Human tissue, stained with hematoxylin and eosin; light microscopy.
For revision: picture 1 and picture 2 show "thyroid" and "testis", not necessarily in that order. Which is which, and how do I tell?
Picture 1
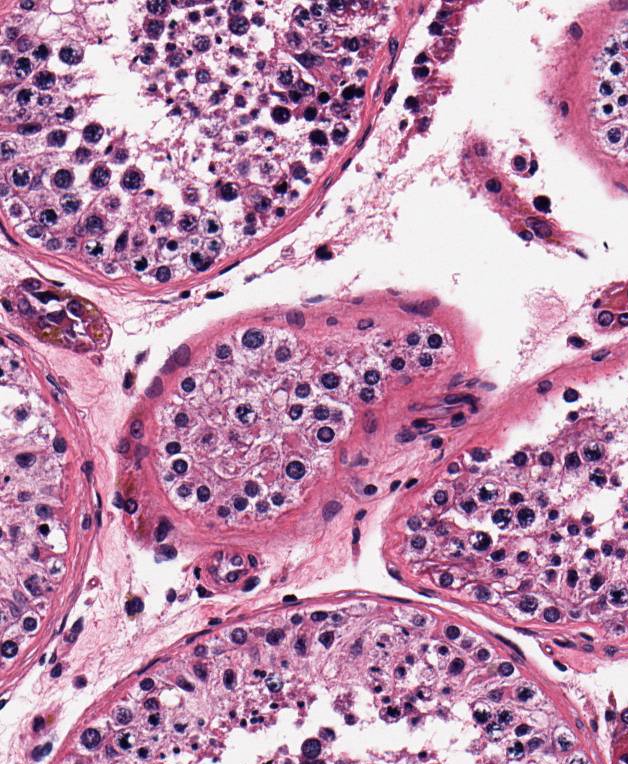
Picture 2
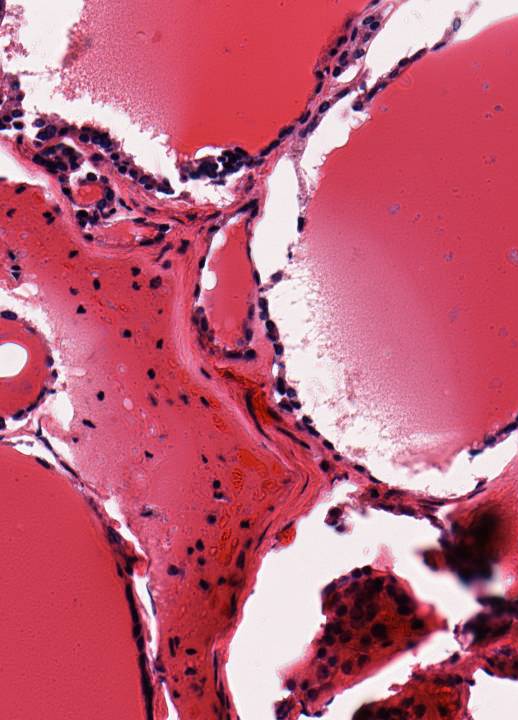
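Testis is shown in picture 1 and thyroid in picture 2. Picture 1 is made up of rounded tubule cross-sections separated by narrow strips of loose interstitial tissue. The surrounding tubules are packed with many layers of cells, many with large round nuclei and coarse dark chromatin; the central tubule holds fewer cells, with pale vacuolated cytoplasm between scattered round nuclei. The walls of the outer tubules are thin layered pink bands with flattened spindle-shaped nuclei along the circumference. In picture 2, large rounded follicles filled with pink colloid take up most of the field, lined by a single layer of flattened cells with dark nuclei. The colloid is deep pink and mostly smooth and homogeneous, but in the large follicle at the upper right it becomes paler and frothy toward its lower edge beside the lining.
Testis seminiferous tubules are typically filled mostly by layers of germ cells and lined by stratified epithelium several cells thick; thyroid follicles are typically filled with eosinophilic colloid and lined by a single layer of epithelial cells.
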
